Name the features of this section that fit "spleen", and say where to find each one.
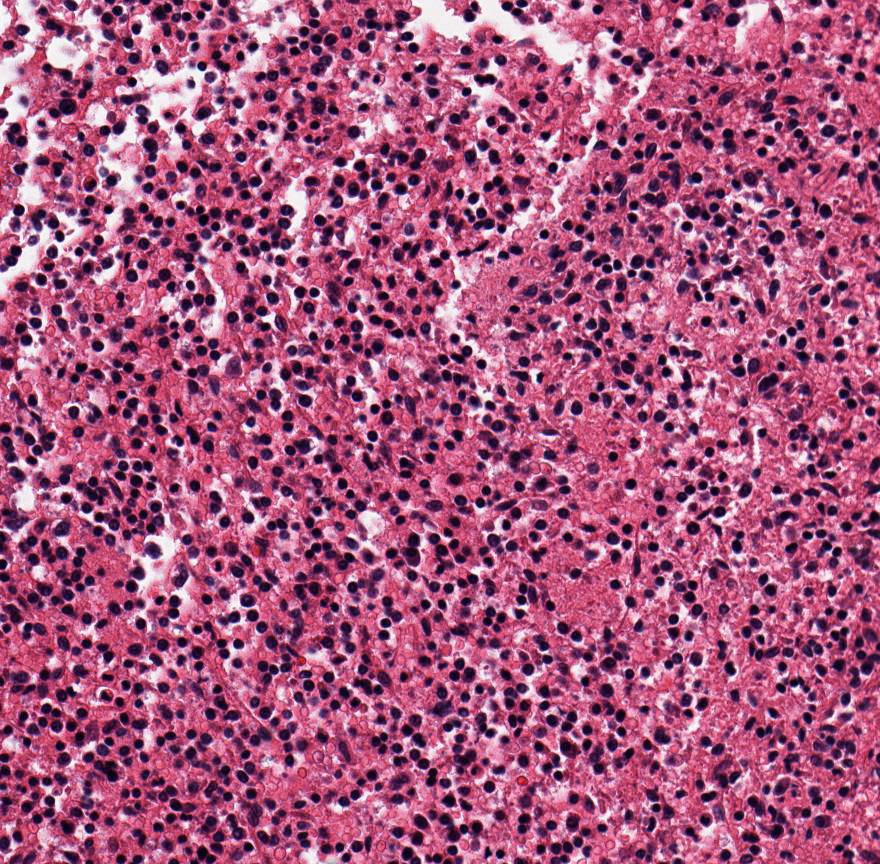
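In this spleen section, cells form a diffuse, solid sheet across the whole field, with no glands, follicles or other organised units.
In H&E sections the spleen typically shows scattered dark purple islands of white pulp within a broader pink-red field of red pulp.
No such dark islands appear here, which does not fit; but the densely packed pink material with red blood cells between the nuclei matches the pink-red field. Most nuclei are small, round and dark with dense chromatin. No fat cells are seen.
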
